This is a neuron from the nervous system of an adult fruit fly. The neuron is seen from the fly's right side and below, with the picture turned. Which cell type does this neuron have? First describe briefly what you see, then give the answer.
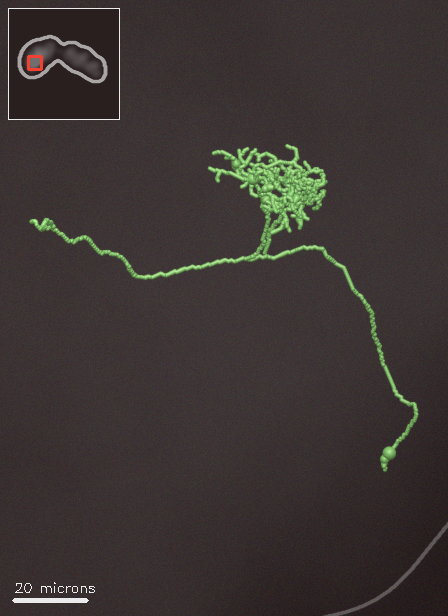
The cell body can be seen at the lower right of the picture. From left to right in the picture it spans about 110 microns. It is a central-brain intrinsic neuron. The cell type is FC1A.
